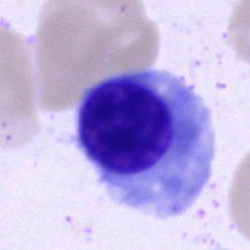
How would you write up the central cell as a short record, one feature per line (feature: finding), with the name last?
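Chromatin: dark purple, dense and clumped
Cytoplasm: a moderate amount of blue, lying mostly to the right of and below the nucleus
Pale zone: in the cytoplasm, resting against the nucleus at its upper right
Granules: none distinct in the cytoplasm
Name: erythroblast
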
